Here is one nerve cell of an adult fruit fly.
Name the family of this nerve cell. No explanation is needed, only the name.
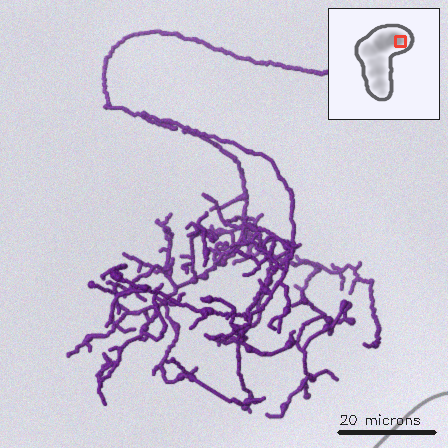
hemilineage LHl1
